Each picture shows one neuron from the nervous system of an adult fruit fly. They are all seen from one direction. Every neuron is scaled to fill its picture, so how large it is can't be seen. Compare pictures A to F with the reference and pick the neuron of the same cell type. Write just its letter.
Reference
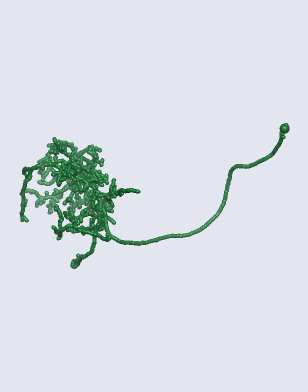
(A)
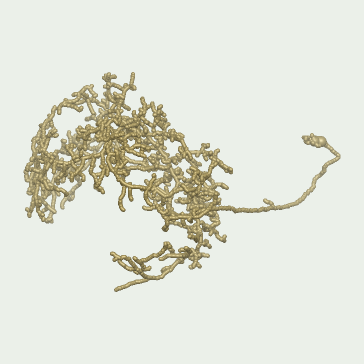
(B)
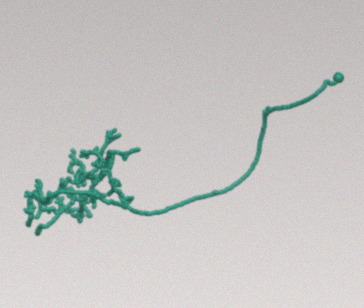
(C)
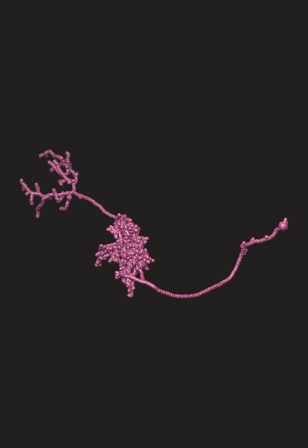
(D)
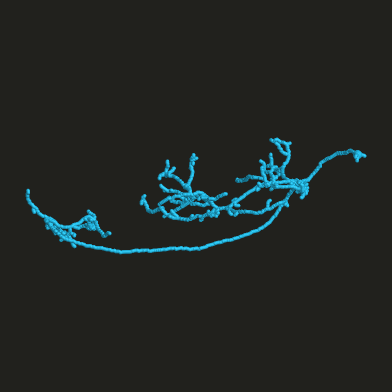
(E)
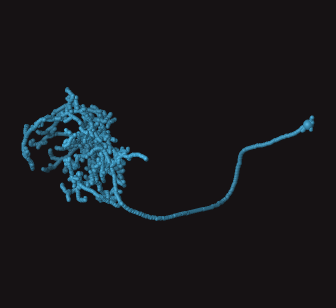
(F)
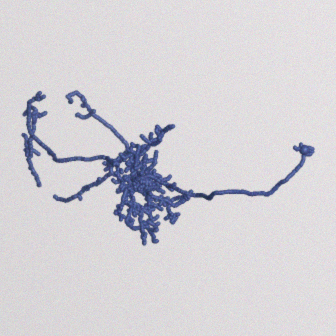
E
